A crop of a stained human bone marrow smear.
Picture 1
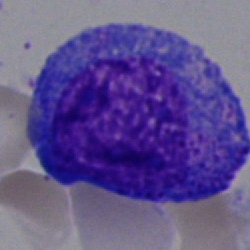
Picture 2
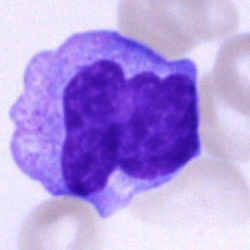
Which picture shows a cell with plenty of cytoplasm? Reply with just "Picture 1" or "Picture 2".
Picture 2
